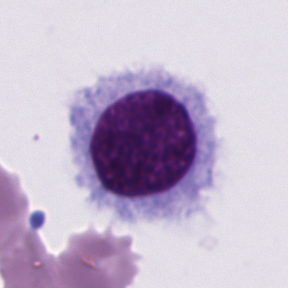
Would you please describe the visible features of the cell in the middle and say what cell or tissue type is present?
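Cytoplasm pale blue, forming a rim of roughly even width all around the nucleus. No coloured granules in the cytoplasm. No distinct nucleolus stands out in the nucleus. Read as: hairy cell.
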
